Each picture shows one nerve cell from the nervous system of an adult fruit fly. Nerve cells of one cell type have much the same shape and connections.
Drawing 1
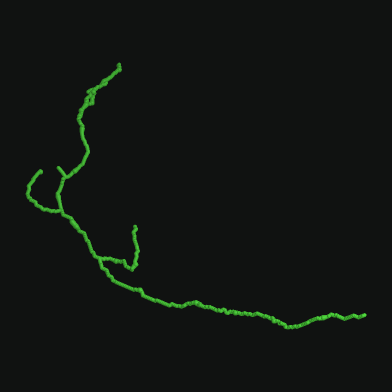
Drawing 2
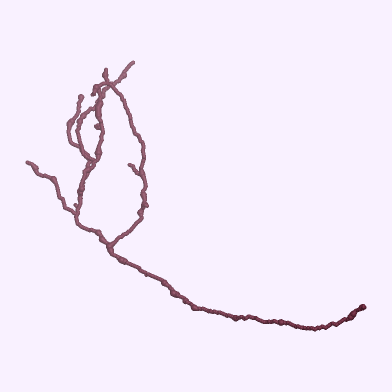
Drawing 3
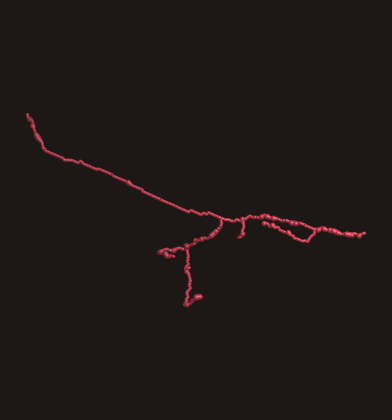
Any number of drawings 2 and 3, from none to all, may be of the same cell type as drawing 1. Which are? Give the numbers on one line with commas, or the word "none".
2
